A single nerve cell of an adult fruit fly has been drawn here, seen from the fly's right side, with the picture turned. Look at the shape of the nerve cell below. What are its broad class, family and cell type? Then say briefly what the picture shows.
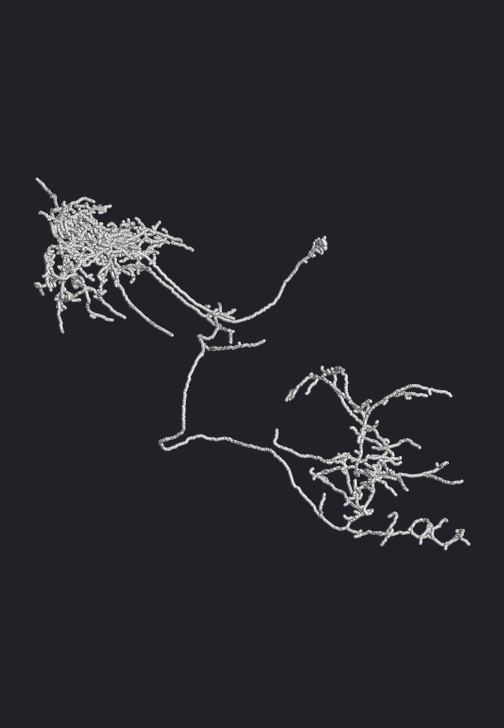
Its broad class is nerve-cord intrinsic neuron. The family is hemilineage 12A. Its cell type is IN12A005. The picture shows dozens of branch ends. In this view it is about as wide as it is tall.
